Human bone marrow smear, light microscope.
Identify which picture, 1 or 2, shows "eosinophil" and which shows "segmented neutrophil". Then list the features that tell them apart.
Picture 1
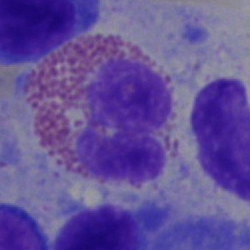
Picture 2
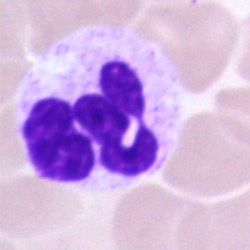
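The eosinophil appears in picture 1, the segmented neutrophil in picture 2. In picture 1 the granules are round and fairly uniform in size, and they are most densely packed on the left side of the cell.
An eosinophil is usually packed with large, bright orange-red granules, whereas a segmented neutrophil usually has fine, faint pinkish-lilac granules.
The cytoplasm in picture 2 is pale lilac and contains no vacuoles. The nucleus of the eosinophil lies in the right half of the cell and stains a deep purple.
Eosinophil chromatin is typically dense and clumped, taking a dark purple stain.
In the segmented neutrophil the chromatin is dense and dark purple, and no nucleoli are visible.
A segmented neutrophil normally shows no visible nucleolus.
The outline is roughly round in picture 1 and round and smooth in picture 2.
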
